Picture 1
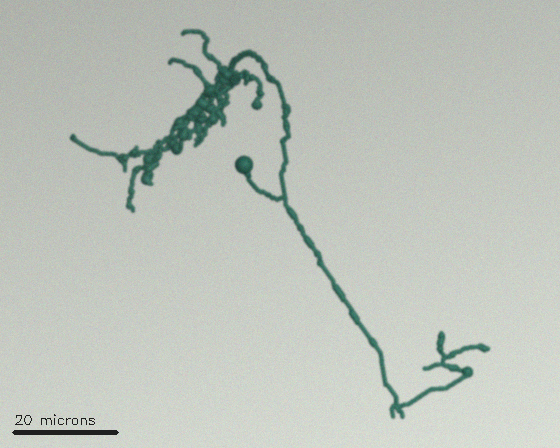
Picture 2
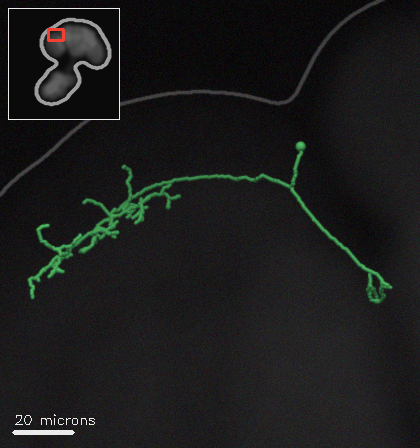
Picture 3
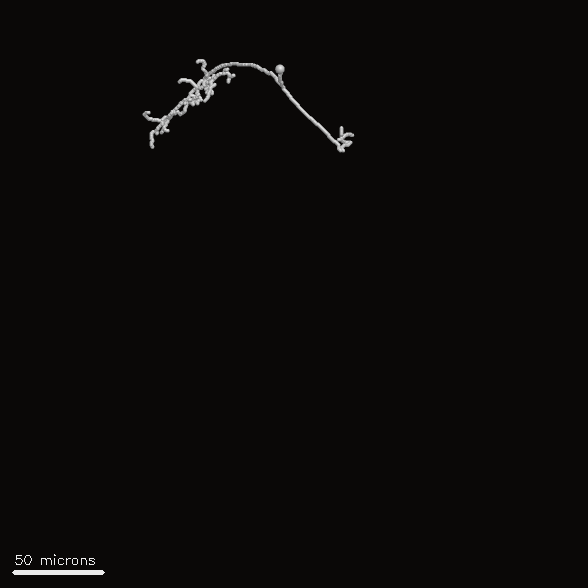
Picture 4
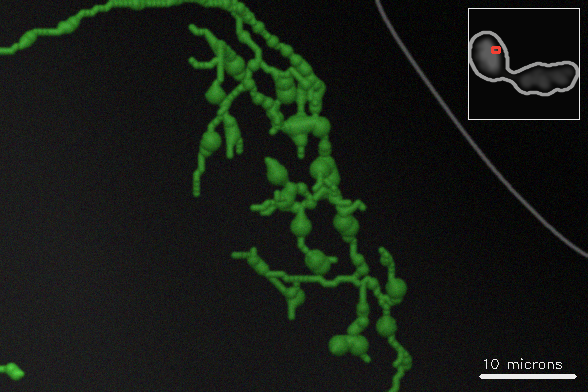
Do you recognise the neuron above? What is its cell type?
MeLo6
